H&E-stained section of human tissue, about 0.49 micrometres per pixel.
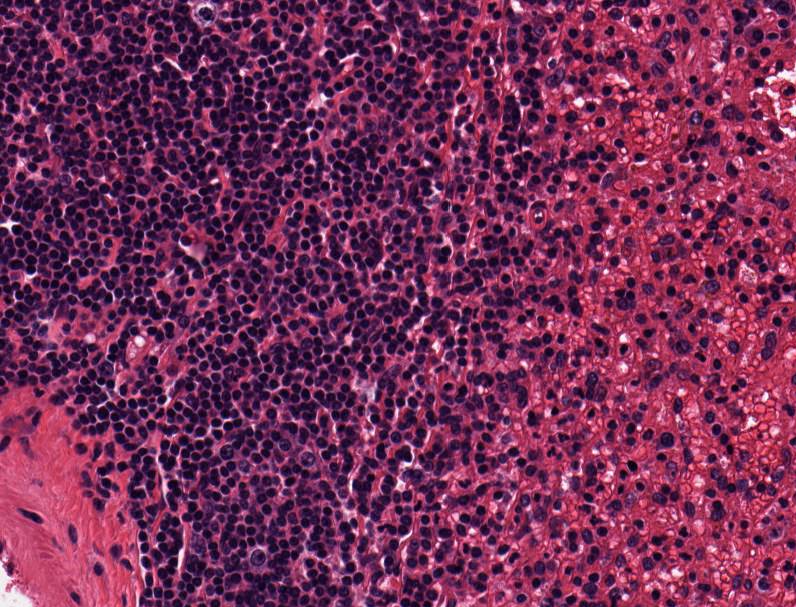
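Spleen. The left two-thirds is a dense dark purple sheet of closely packed cells, mainly small lymphocytes with round dense nuclei and very scant cytoplasm. In the paler pink right third, cells have abundant finely vacuolated pink cytoplasm around round nuclei.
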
